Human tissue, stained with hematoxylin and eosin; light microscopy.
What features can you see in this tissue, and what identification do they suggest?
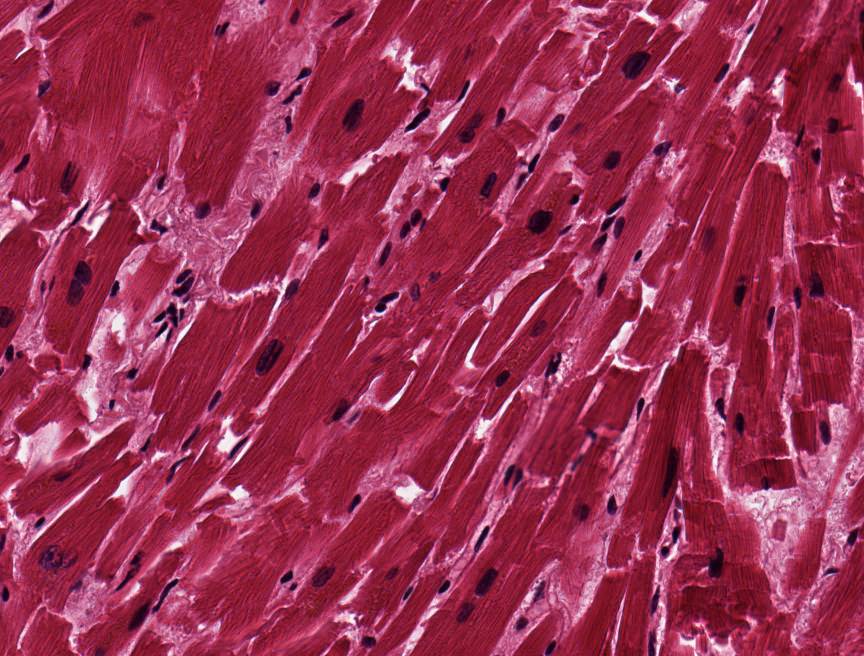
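Muscle fibres branch and join neighbours. Thin strands of pale pink loose connective tissue with small dark elongated nuclei lie between them. Narrow white clefts separate many fibres from surrounding tissue. No fat cells are present anywhere. This is left ventricle of the heart.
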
